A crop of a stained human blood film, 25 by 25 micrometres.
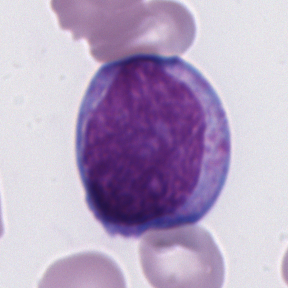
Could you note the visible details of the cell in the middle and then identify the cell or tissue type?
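Oval cell, smooth outline, no surface projections. Nucleus fills about 70% of the cell's area. Chromatin fine and evenly spread, no coarse dark clumps. Cytoplasm pale greyish-blue, deepening to darker blue at the cell's edge. A few fine reddish-purple granules scattered in the cytoplasm on the right. This is a promyelocyte.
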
